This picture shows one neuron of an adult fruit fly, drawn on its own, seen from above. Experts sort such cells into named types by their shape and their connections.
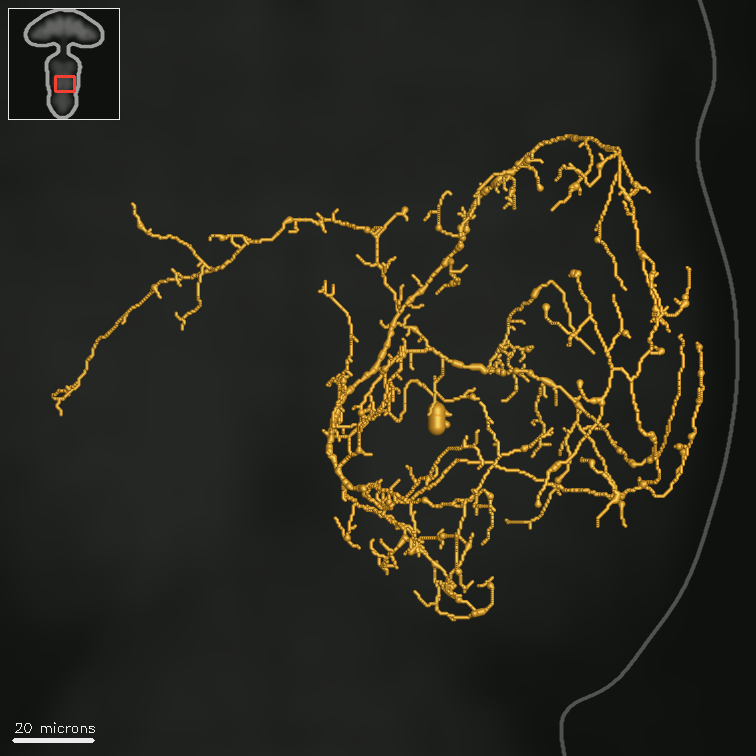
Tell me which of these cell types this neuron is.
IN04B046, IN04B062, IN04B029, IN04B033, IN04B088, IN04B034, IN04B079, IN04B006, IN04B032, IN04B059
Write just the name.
IN04B033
